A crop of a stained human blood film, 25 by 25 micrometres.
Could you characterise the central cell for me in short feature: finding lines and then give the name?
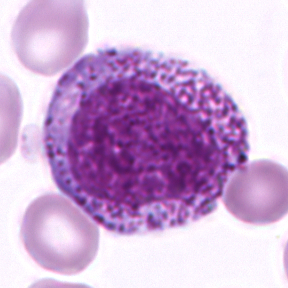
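Outline: smooth oval, no surface projections
Chromatin: darker clumped patches, lighter gaps between
Granules: many, dark purple, scattered through the cytoplasm
Cytoplasm: pale lilac-grey between the granules
Size: about 17 micrometres across
Name: myelocyte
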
